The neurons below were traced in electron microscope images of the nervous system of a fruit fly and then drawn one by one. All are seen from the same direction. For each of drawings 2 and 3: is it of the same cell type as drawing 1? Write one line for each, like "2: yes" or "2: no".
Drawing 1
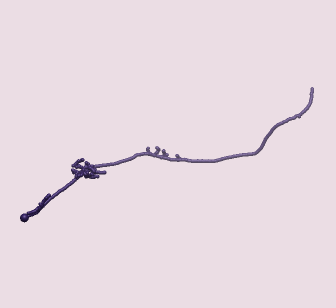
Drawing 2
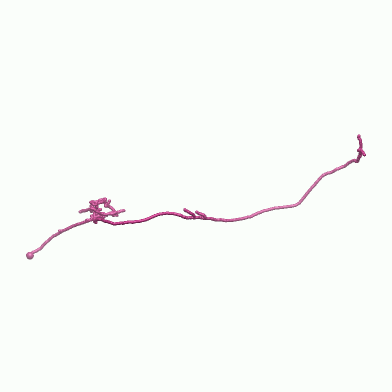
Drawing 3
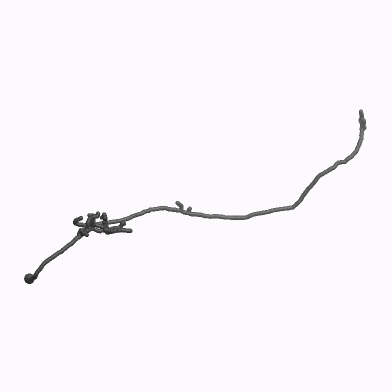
2: no
3: no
